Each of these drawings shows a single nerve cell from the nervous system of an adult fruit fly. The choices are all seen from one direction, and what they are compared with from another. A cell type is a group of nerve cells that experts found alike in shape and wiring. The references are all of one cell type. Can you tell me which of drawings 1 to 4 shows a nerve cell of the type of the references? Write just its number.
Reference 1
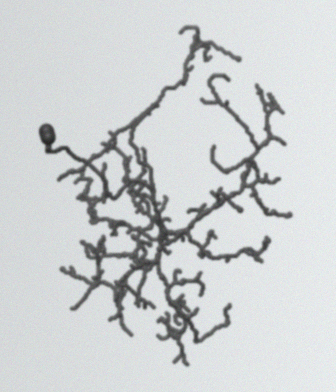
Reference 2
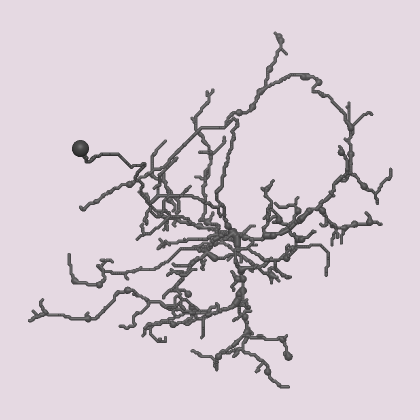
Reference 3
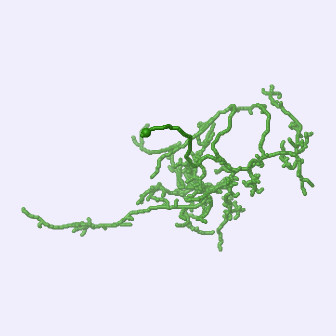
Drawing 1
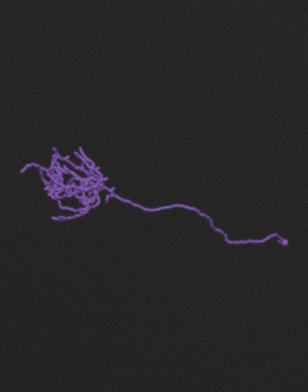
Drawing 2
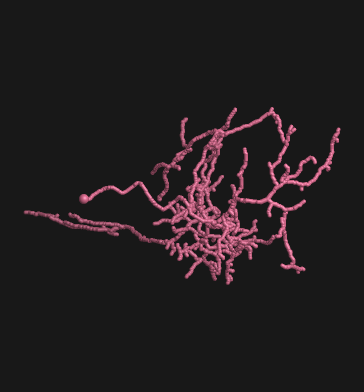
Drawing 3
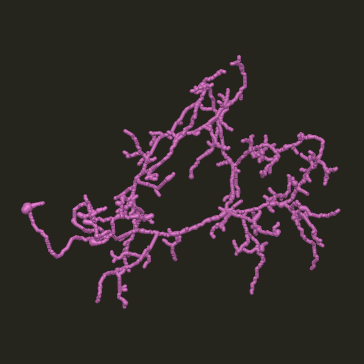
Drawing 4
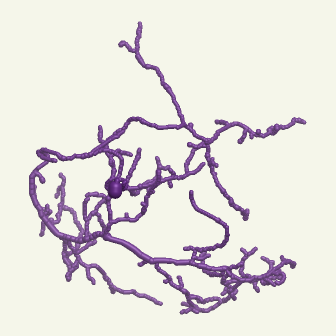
2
